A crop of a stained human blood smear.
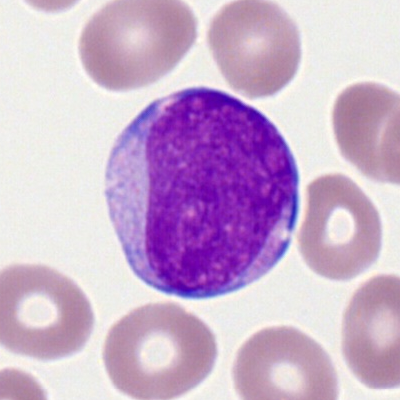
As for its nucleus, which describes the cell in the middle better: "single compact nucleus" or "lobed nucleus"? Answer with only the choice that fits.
Single compact nucleus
